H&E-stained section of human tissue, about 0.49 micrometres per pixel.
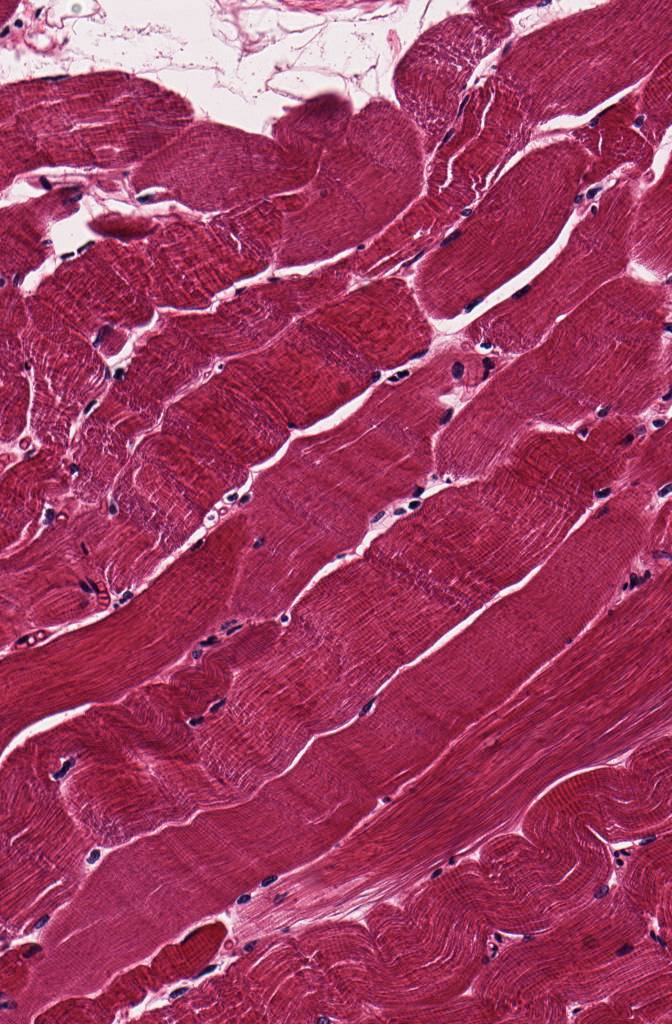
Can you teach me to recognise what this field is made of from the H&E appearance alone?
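What fills this field is skeletal muscle. Along each fibre, notice the fine transverse cross-striations. Then the nuclei: dark, flattened, at the fibre edges rather than the centres.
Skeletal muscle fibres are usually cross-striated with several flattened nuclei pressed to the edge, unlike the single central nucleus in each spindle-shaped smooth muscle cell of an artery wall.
The fibre cytoplasm stains a deep pink-red, and only thin strands of connective tissue separate neighbouring fibres.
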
